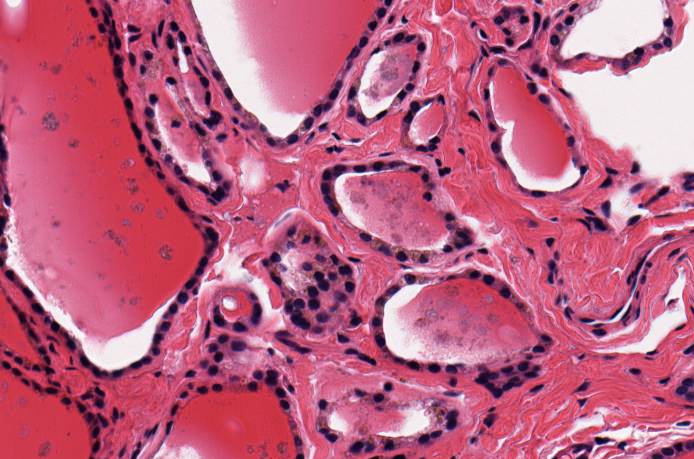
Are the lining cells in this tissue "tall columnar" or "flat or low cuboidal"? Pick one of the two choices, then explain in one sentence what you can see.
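Flat or low cuboidal. Each follicle is lined by a single layer of flattened to low cuboidal cells.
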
